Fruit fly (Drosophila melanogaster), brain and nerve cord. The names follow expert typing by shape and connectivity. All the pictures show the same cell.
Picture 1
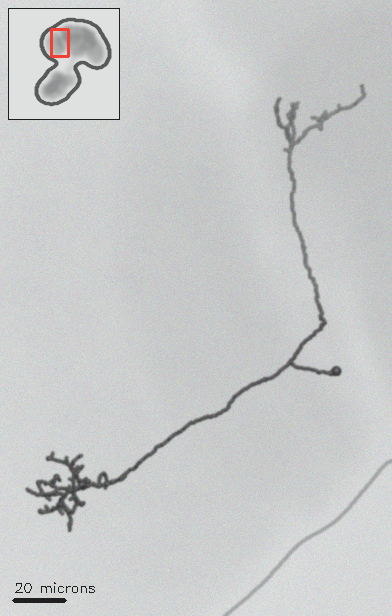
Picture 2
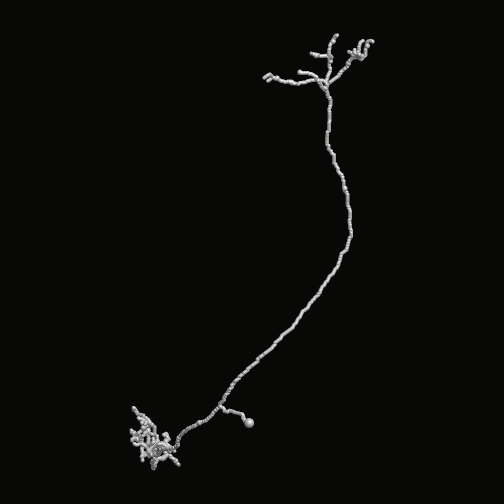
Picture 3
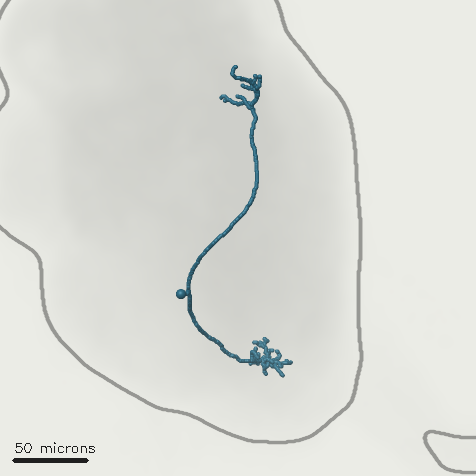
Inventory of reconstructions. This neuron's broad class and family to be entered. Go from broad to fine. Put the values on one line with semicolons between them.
visual projection neuron; MeVP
